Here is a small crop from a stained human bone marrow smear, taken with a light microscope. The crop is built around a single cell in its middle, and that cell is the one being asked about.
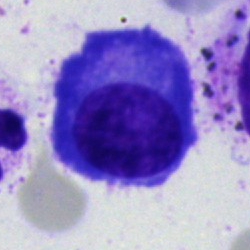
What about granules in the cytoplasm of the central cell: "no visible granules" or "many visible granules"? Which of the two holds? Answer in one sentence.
The cytoplasm of this cell holds no visible granules.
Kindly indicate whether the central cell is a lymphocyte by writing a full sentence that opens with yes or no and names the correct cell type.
No, the cell sitting in the centre of the crop is a plasma cell, not a lymphocyte.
